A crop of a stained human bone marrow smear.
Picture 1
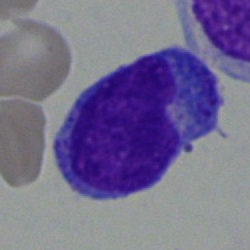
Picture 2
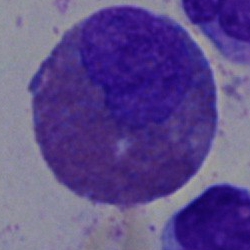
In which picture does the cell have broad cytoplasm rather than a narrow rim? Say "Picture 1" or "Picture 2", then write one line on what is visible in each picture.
Picture 2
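What picture 1 shows: The nucleus fills most of the cell and sits toward the lower left.
What picture 2 shows: The cytoplasm is abundant and fills the lower part of the cell.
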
